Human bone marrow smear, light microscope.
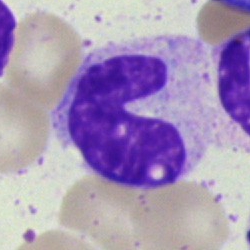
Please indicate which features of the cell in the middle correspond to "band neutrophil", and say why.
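The nucleus of this band neutrophil is bent into a kidney or C shape, its deep notch opening toward the right.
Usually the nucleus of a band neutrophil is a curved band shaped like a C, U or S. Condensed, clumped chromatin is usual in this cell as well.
Both fit here, for the chromatin is dark purple and coarsely clumped, with small paler patches between the clumps. Pale lilac cytoplasm fills the notch, and two small round clear spots lie over the nucleus, the larger near its lower tip.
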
